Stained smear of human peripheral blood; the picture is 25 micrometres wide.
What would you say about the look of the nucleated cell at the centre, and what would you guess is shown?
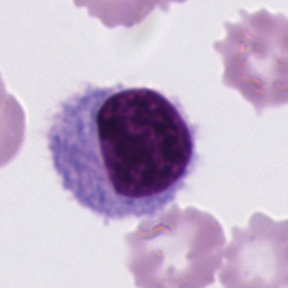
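The border isn't smooth; it looks slightly ragged, with fine fuzzy projections. I'd put the cell at about 12 micrometres across, with a nucleus of about 9 micrometres filling about 50% of its area. The nucleus sits toward the right, so the cytoplasm forms a broad crescent on the left and only a thin rim on the right. That cytoplasm has a finely speckled texture, with small darker bluish-purple dots. Inside the nucleus, the chromatin is dense and dark purple, gathered in coarse clumps with lighter streaks between them. So this is a hairy cell.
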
